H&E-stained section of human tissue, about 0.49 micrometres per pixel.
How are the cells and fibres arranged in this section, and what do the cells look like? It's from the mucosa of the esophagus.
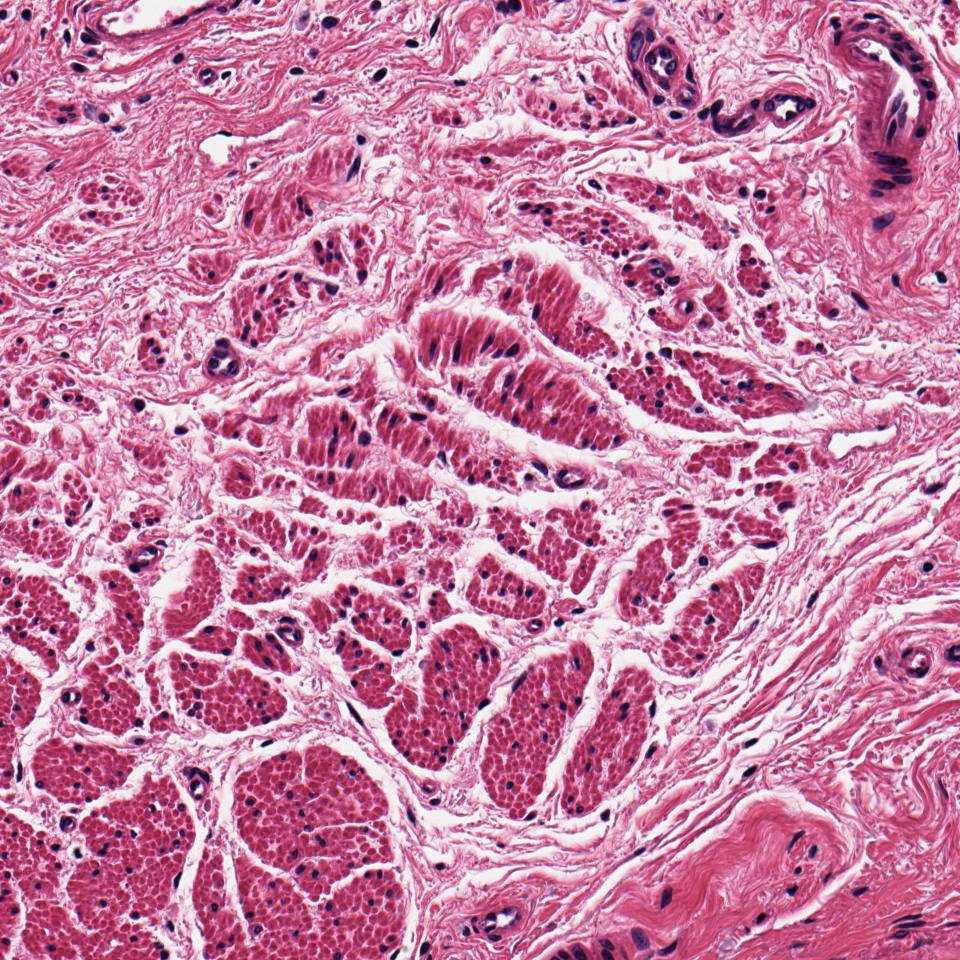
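Layout: bundles of smooth muscle occupy the left, centre and lower field, and fibrous connective tissue lies toward the upper left and right edges. Lower left: the bundles are cut across, many small rounded cell profiles packed together. Centre and upper centre: some bundles cut lengthwise or obliquely, elongated nuclei in parallel rows. Smooth muscle cells: bright pink cytoplasm, small dark uniform nuclei.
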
